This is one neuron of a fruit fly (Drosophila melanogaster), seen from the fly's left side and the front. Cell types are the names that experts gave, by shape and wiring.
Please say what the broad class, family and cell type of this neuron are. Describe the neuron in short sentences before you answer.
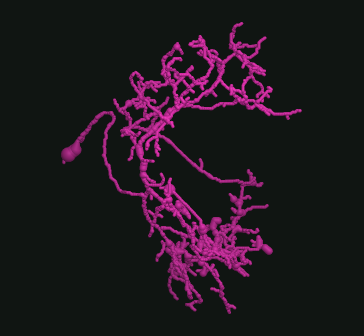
The cell body is on the left of the picture. Dozens of branch ends can be seen. This is a central-brain intrinsic neuron. The family is hemilineage AOTUv1_medial. It is of cell type CRE043_c2.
